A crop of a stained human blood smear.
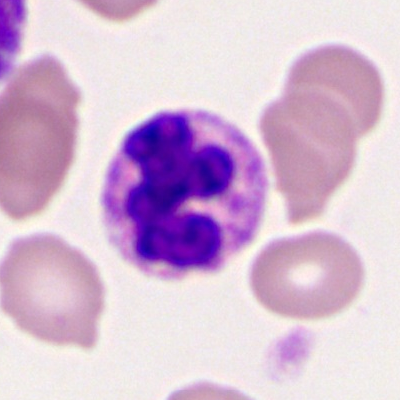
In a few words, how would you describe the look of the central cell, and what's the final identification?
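Looking at it, I'd call the outline round and smooth. The chromatin strikes me as dense, dark purple and clumped. Around the nucleus there's a moderate rim of pale pink cytoplasm holding fine, small lilac-pink granules. It's a segmented neutrophil.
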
